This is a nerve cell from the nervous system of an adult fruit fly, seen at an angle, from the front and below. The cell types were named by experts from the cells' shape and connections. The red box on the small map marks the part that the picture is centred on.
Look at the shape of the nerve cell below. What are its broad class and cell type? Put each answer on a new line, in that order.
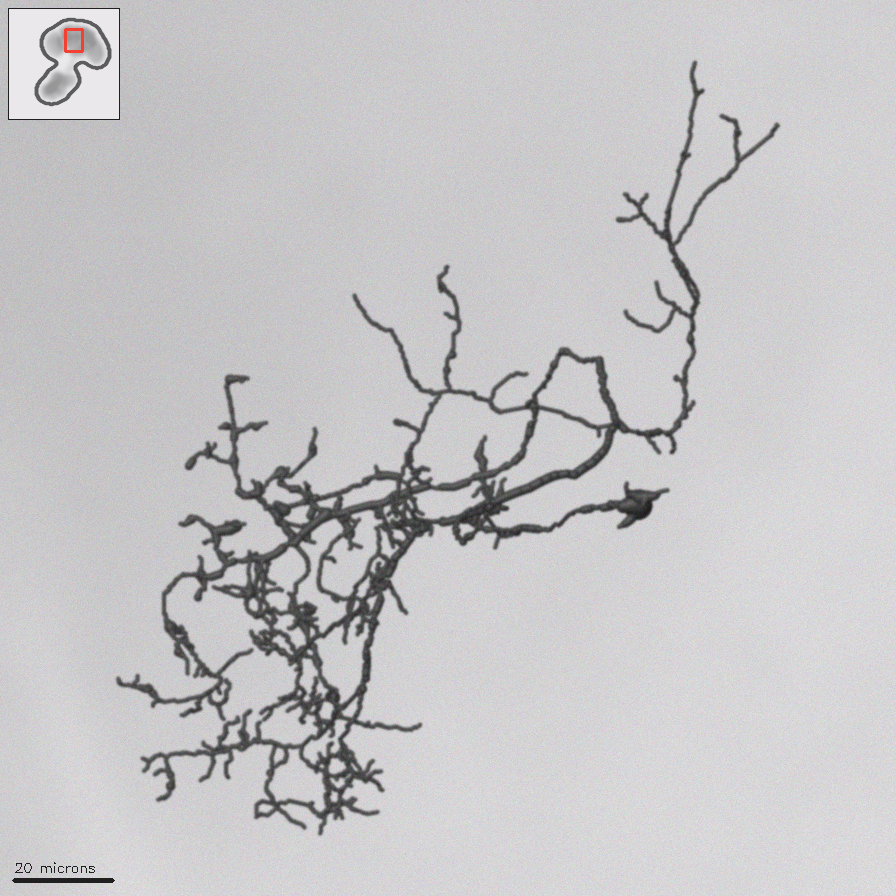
central-brain intrinsic neuron
PS063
